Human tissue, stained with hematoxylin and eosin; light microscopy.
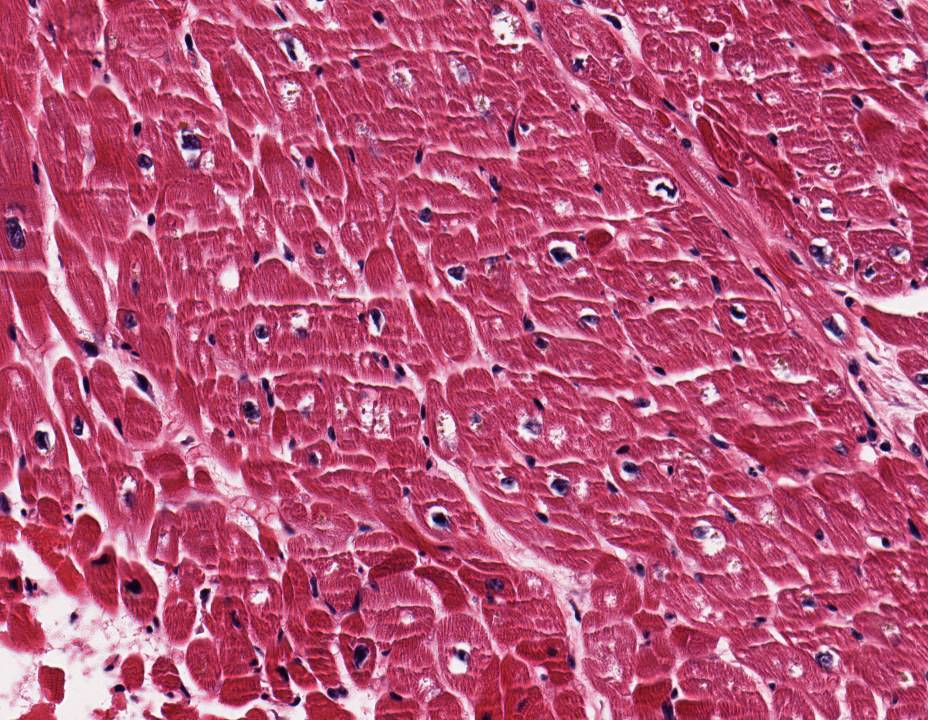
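Left ventricle of the heart, H&E. The muscle fibres have centrally placed nuclei, and many show a pale, clear zone around the nucleus containing fine granules. Most fibres are cut across or obliquely; in the upper right, a band of them runs lengthwise on a diagonal. Only thin strands of pale stroma, holding small dark elongated nuclei, separate the fibres.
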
